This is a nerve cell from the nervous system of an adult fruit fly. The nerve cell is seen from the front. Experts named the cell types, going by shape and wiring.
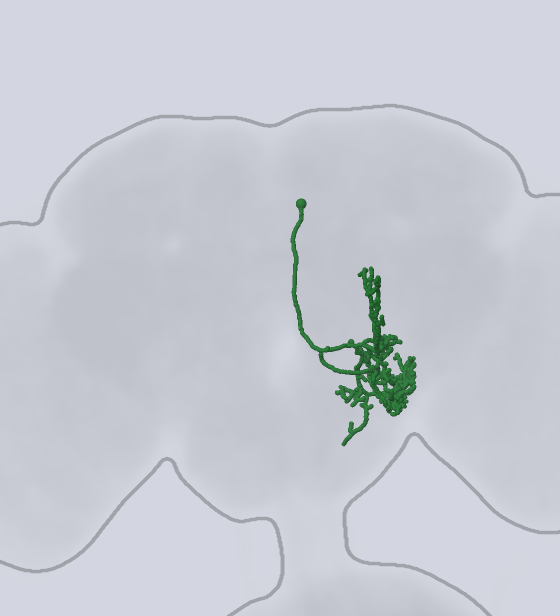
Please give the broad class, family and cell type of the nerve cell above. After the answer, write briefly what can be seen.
This is a central-brain intrinsic neuron. Its family is hemilineage DM1_antero_ventral. Its cell type is PS118. In this view it is taller than it is wide.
